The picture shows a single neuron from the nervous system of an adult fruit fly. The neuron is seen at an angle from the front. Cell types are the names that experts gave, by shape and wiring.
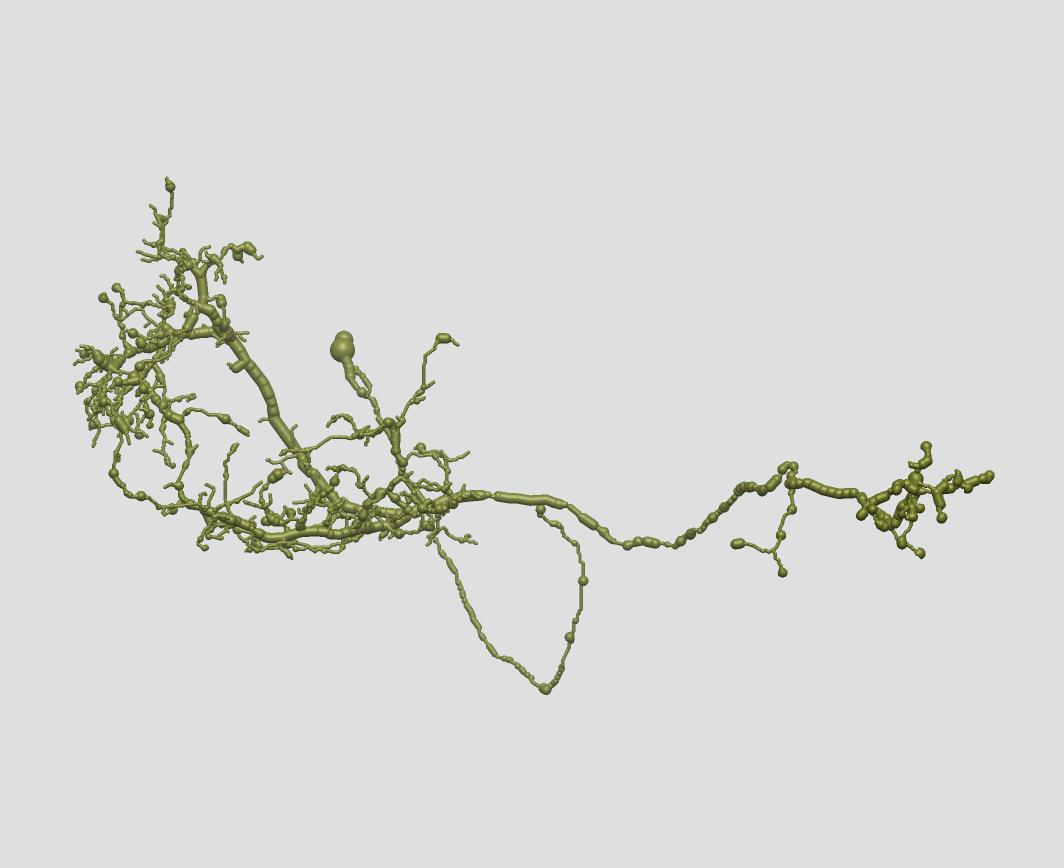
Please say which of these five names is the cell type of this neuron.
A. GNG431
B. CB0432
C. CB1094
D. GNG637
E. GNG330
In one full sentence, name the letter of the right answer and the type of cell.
Option B corresponds to CB0432, the neuron's cell type.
